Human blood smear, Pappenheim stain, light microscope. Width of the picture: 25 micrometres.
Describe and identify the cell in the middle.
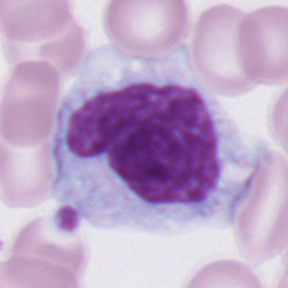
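First, the outline is irregular rather than smoothly round. Second, the nucleus is folded, a smaller lobe on the left joined to a larger mass on the right. Third, the cytoplasm is pale grey-blue and lacks coarse coloured granules. The cell is a monocyte.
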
